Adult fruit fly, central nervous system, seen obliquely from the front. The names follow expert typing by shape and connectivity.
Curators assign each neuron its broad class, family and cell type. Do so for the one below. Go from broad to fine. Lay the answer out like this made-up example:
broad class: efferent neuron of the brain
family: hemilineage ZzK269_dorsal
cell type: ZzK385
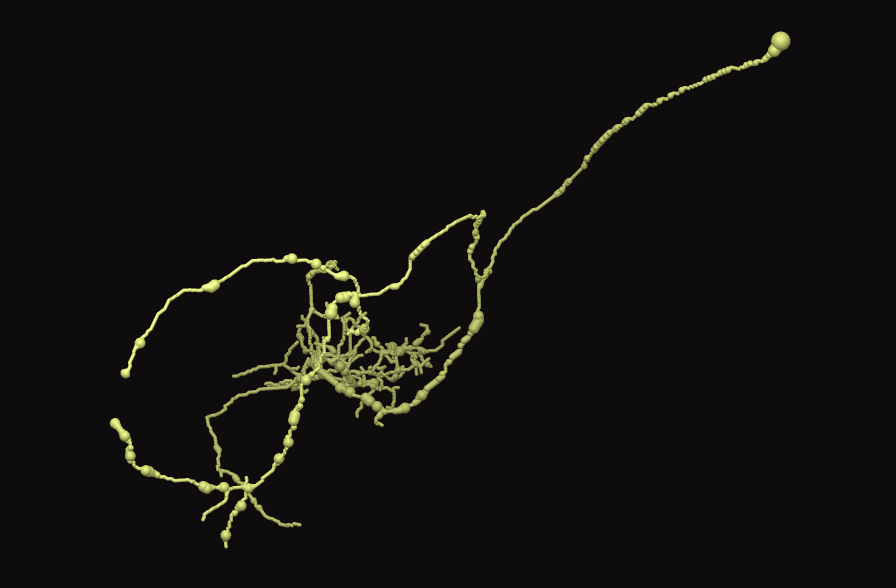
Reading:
broad class: central-brain intrinsic neuron
family: hemilineage VPNp&v1_posterior
cell type: PLP158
